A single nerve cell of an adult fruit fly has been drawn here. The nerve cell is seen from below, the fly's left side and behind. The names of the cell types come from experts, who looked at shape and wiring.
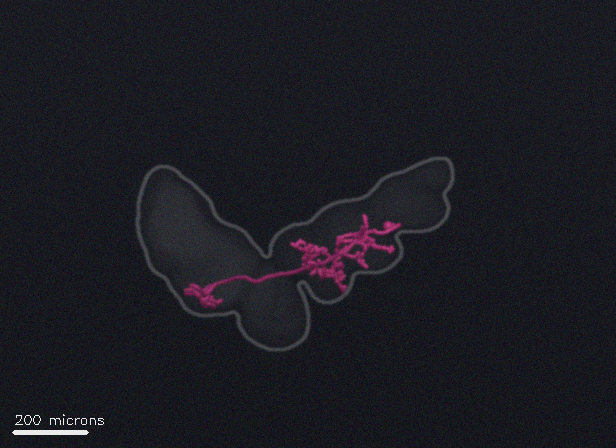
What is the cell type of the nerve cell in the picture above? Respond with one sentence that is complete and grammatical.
This nerve cell is assigned to the cell type AN17A008.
